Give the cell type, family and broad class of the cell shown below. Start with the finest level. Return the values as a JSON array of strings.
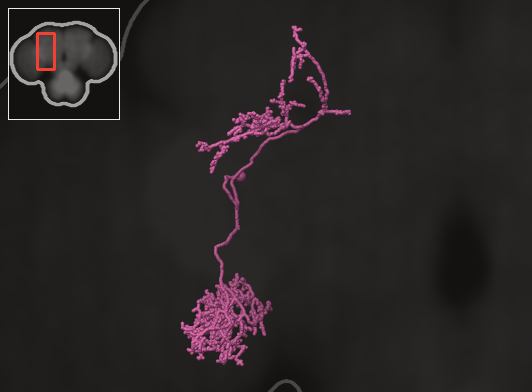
["LoVP34", "LoVP", "visual projection neuron"]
